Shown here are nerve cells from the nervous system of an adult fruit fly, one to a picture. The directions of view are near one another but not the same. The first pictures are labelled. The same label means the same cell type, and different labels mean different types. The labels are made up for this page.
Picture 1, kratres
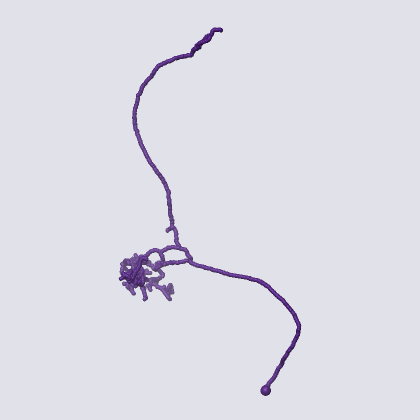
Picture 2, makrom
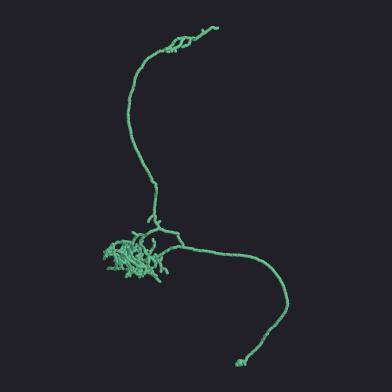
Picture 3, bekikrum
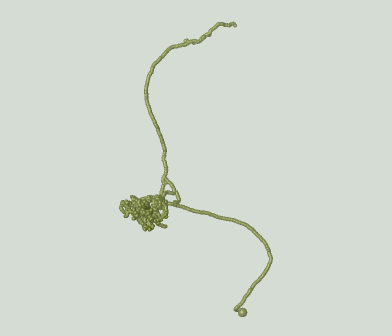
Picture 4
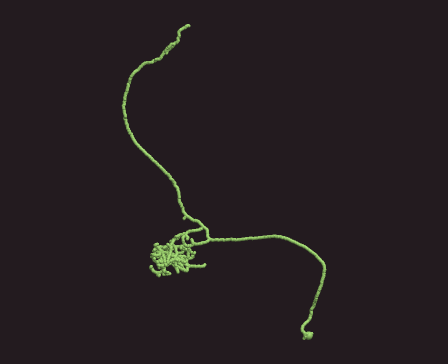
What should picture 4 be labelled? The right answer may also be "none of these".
kratres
